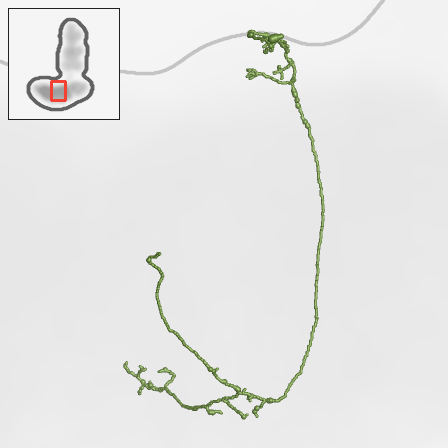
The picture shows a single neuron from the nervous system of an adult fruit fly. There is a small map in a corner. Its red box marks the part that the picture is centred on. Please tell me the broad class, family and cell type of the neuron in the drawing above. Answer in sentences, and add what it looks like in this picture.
Its broad class is central-brain intrinsic neuron. Its family is called class Kenyon Cell. It is of cell type KCa'b'-m. The cell body can be seen at the top of the picture. As drawn here it is taller than it is wide.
